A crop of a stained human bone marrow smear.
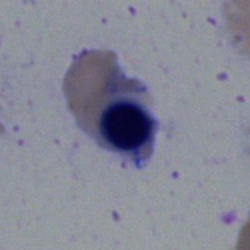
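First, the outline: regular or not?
Irregular and elongated, extending toward the upper left.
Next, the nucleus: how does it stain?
Uniformly very dark blue-purple; no chromatin pattern, no nucleoli.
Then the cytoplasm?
Abundant, pale greyish-pink.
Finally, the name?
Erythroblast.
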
